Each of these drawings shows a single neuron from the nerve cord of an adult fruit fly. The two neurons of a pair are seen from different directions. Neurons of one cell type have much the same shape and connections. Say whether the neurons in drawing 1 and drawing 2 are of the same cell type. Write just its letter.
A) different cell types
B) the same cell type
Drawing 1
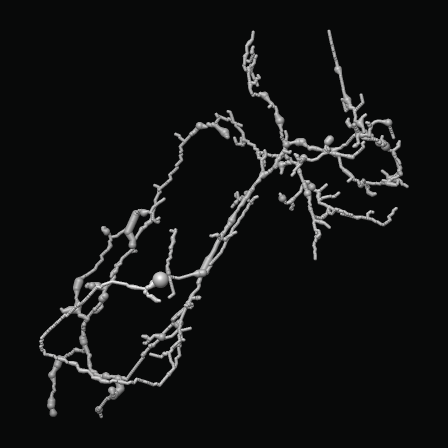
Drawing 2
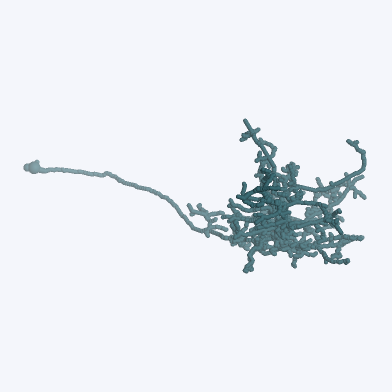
A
